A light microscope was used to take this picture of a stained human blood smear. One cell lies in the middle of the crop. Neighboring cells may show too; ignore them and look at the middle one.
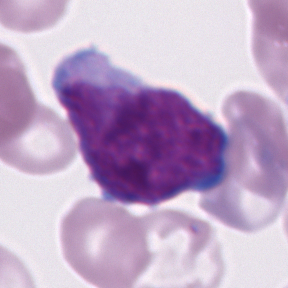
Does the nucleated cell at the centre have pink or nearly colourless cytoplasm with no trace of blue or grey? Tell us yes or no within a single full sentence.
No, the cytoplasm is not pink, salmon or almost colourless; it is deep, dark or strong blue.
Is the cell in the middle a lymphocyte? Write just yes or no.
no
